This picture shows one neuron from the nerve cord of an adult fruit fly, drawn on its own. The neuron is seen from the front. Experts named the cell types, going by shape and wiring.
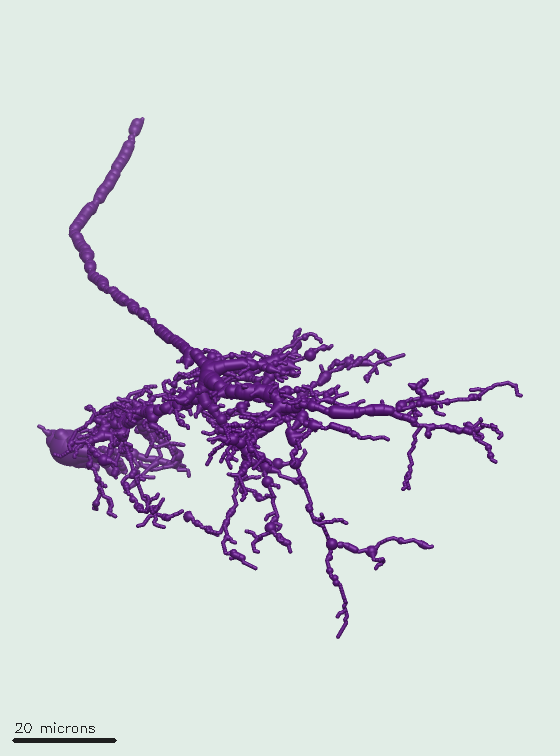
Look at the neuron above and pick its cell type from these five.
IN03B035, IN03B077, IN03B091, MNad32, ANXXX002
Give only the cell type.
MNad32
